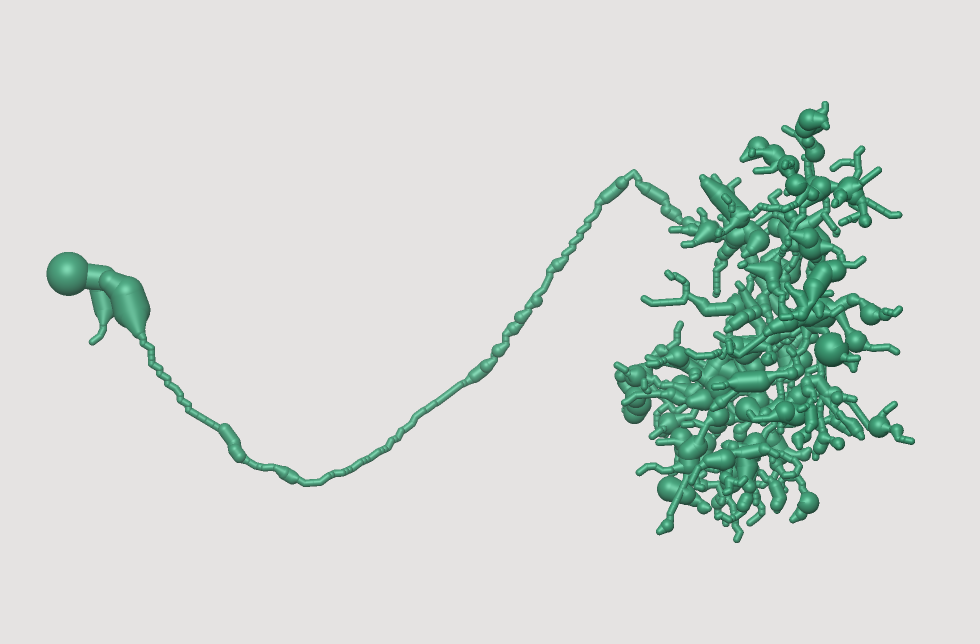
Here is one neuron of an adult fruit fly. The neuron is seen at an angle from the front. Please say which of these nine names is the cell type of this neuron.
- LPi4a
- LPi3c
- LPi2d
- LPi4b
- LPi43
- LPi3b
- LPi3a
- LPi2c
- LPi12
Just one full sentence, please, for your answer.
As a matter of cell type, the neuron is LPi43.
